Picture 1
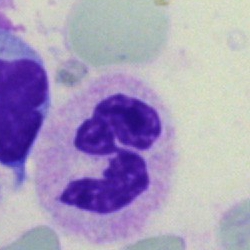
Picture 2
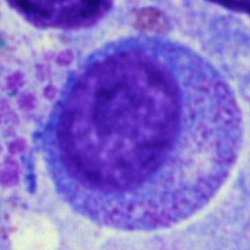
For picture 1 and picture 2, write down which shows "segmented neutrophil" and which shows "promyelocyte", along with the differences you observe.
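First, which is which: picture 1 shows the segmented neutrophil and picture 2 the promyelocyte. Second, the outline, which is round and smooth in both cells. Third, the position of the nucleus: in the promyelocyte it lies off-centre toward the left side, and the rim of cytoplasm is widest on its right.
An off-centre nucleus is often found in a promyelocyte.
Fourth, the chromatin, which is dark purple and coarsely clumped in the segmented neutrophil but finely granular in the promyelocyte. Fifth, nucleoli: none are visible in the nucleus of the segmented neutrophil. Sixth, the cytoplasm, which is blue in the promyelocyte and shows no vacuoles in either cell. Last, the surroundings: in picture 1 a darkly stained nucleated cell lies partly cut off at the left edge.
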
